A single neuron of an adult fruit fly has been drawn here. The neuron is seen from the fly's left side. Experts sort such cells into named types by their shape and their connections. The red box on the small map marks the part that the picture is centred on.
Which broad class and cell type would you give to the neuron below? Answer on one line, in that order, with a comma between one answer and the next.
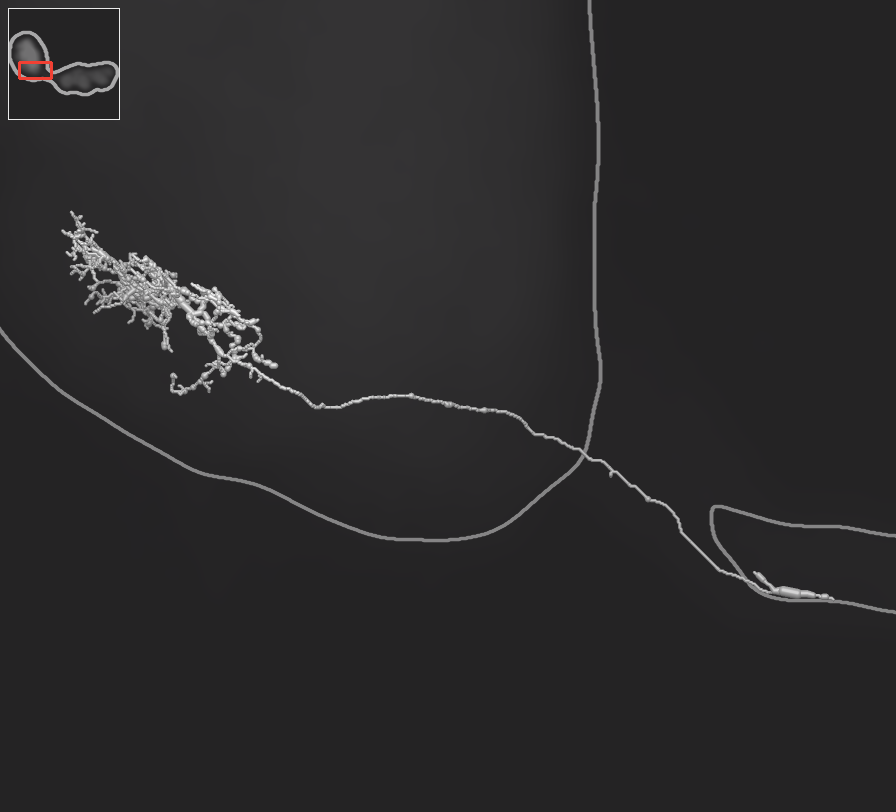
ascending neuron, ANXXX462b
